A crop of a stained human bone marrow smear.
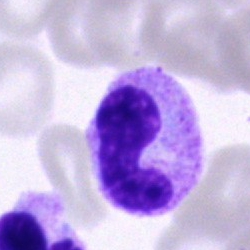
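Band neutrophil, the cell in the middle of this stained bone marrow smear. Its outline looks smooth and oval, as far as I can tell. The nucleus curves like a horseshoe, the deep indentation opening to the right, and it lies against the left side of the cell. I can make out no nucleoli in it.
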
